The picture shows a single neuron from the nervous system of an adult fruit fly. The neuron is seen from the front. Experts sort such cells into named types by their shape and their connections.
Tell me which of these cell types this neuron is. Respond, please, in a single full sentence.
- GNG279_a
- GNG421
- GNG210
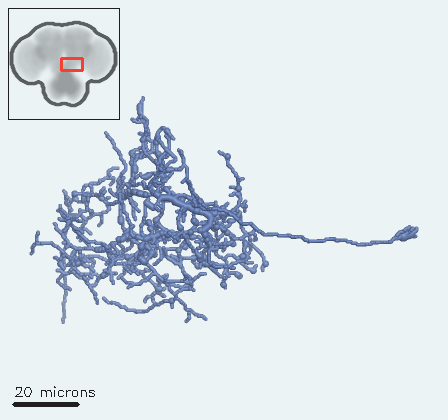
Within the cell type GNG210 sits this neuron.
